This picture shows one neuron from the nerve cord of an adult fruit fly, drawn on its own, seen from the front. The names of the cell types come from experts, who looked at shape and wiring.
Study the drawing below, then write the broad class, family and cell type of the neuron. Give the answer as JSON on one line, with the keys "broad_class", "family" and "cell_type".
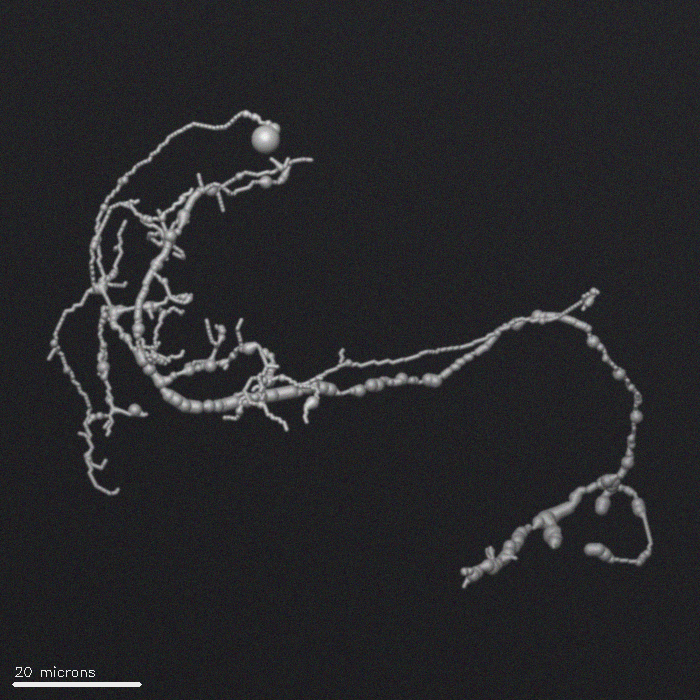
{"broad_class": "nerve-cord intrinsic neuron", "family": "hemilineage 19A", "cell_type": "IN19A087"}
